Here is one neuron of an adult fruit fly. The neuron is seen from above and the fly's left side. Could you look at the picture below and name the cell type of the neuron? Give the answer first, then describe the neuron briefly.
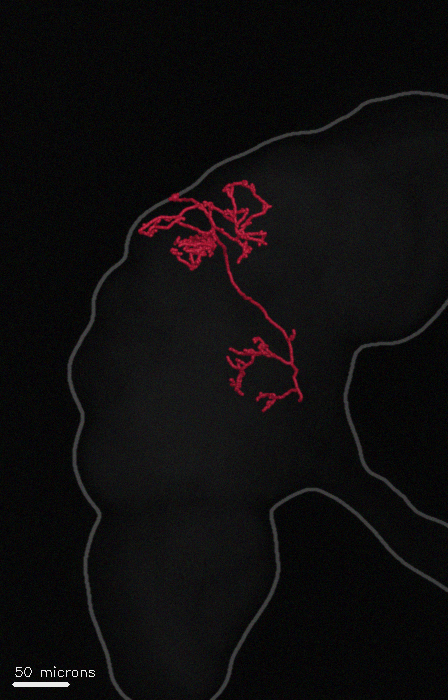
It is of cell type CB3441. This is a central-brain intrinsic neuron. It lies in the brain. Its cell body lies at the top of the picture. From top to bottom in the picture it spans about 200 microns.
